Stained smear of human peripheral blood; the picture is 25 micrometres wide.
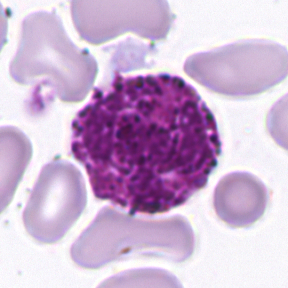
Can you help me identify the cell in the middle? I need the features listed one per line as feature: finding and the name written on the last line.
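Shape: roughly round, with a slightly bumpy edge
Granules: spread over the nuclear area as well as the rest of the cell
Nucleus: largely hidden beneath the granules
Margin: granules sit right at the edge, raising small bumps on the outline
Name: basophil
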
